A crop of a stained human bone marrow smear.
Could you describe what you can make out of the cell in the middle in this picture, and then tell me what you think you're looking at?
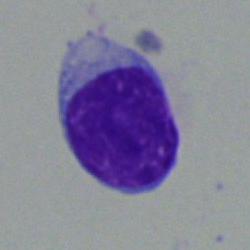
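Along the top edge of the cell, small knob-like projections stand out. The cytoplasm is pale blue-grey, and no distinct granules are visible in it. Just above and to the right of the cell lies a small, separate purple fragment. It is a lymphocyte.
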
